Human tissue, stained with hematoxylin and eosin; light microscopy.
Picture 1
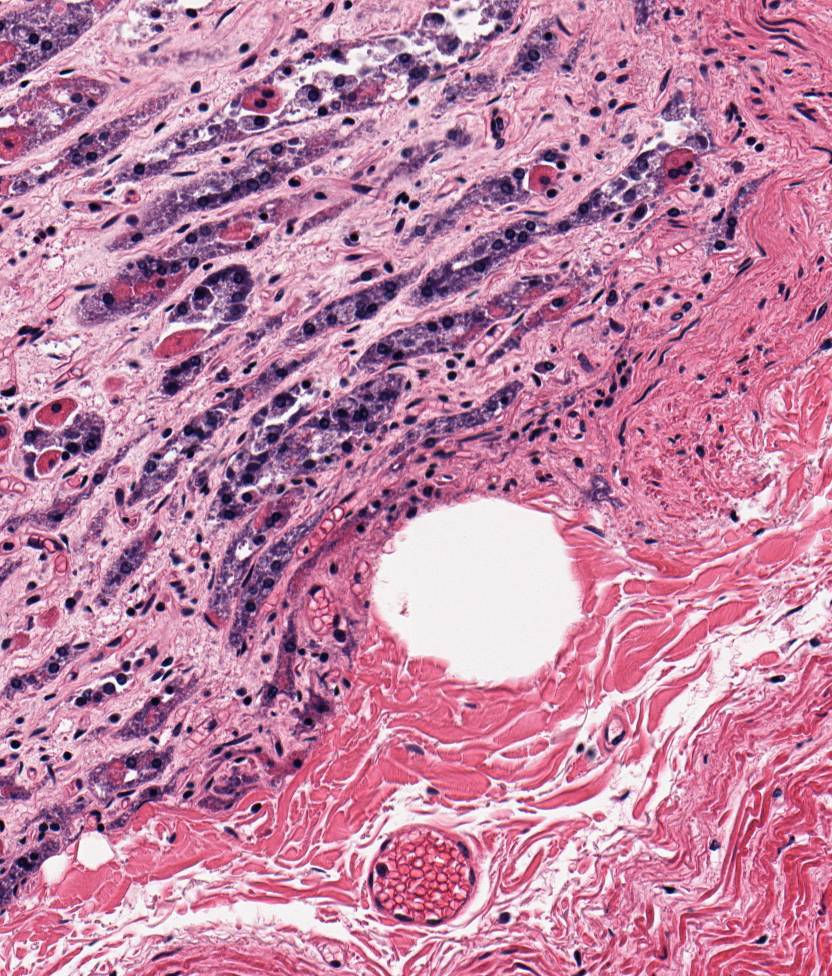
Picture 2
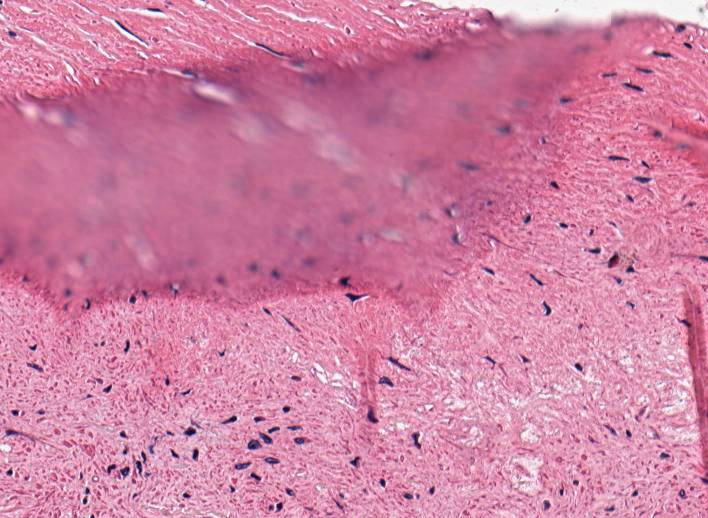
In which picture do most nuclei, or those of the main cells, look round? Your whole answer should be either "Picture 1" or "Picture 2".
Picture 1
